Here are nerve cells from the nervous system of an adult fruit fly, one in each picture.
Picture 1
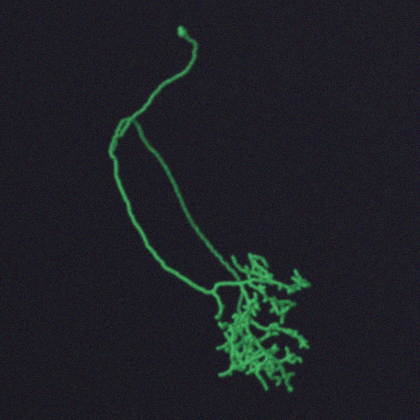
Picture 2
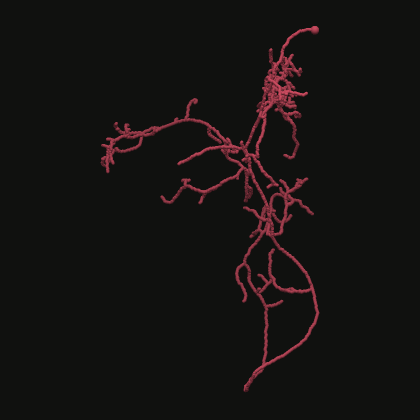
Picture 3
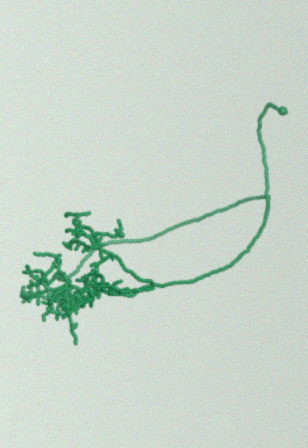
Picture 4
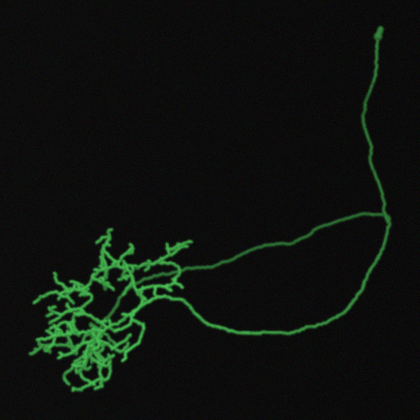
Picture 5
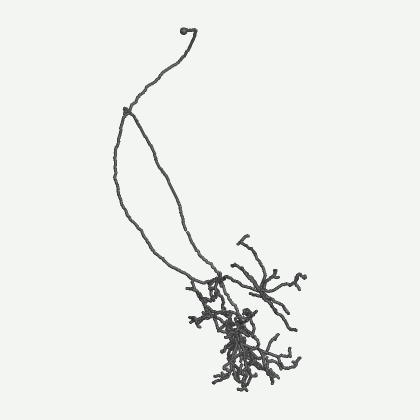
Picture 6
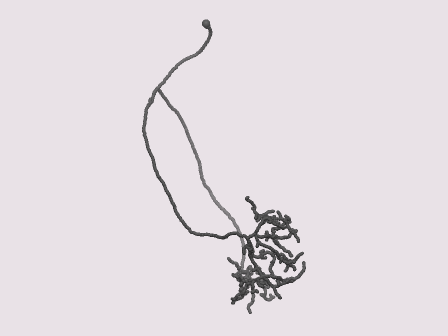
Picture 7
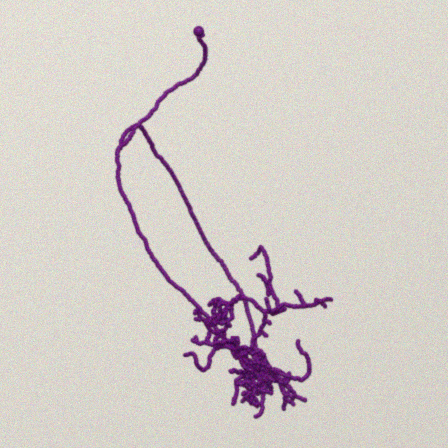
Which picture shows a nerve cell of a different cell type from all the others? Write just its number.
2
